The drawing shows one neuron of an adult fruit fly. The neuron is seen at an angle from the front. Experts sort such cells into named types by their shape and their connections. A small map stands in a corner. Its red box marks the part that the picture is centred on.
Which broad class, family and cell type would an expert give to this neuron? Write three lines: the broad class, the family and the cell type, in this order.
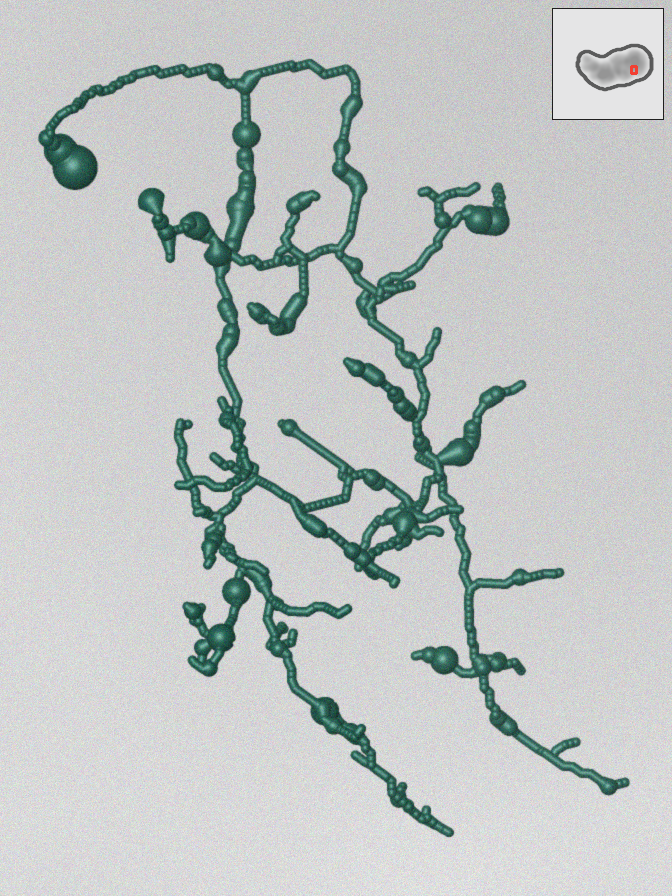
optic-lobe intrinsic neuron
LPi
LPi3c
